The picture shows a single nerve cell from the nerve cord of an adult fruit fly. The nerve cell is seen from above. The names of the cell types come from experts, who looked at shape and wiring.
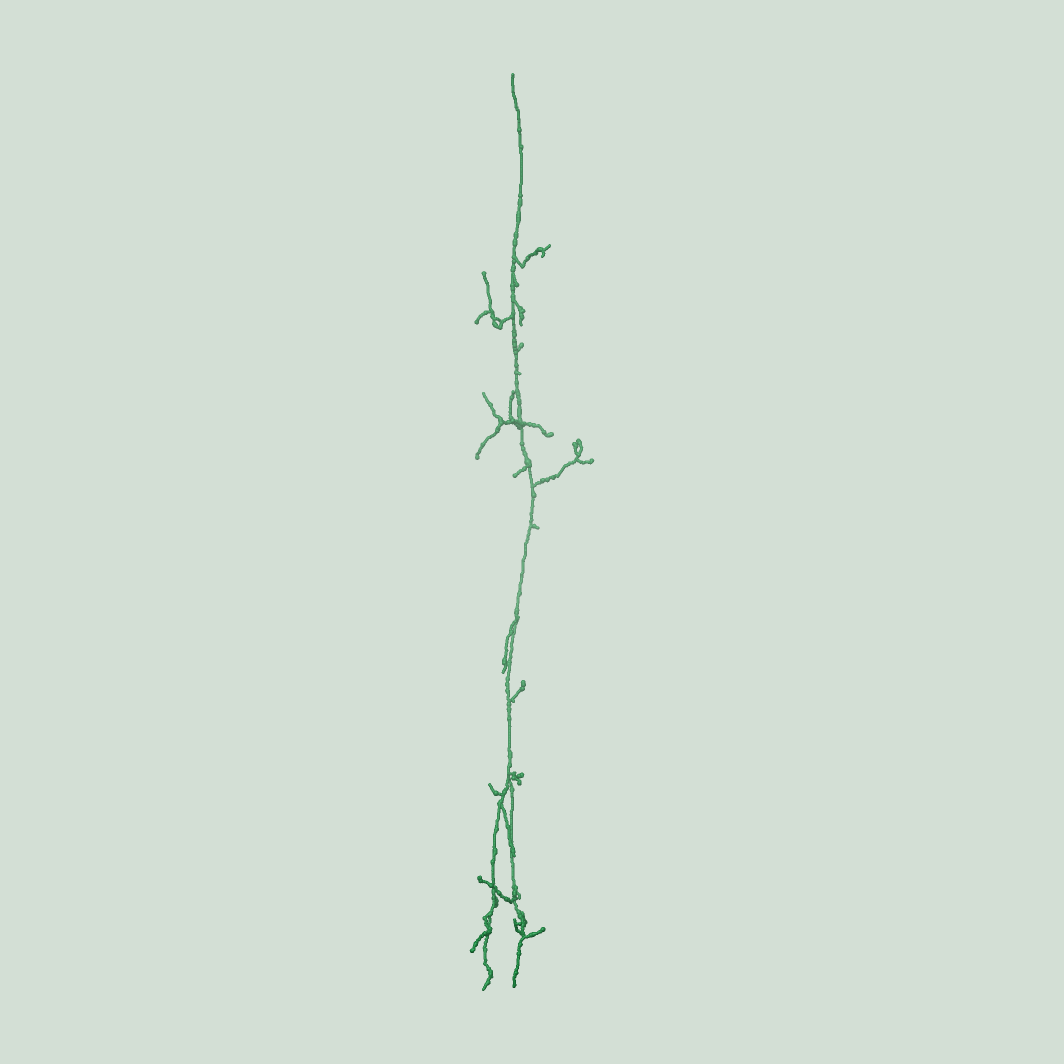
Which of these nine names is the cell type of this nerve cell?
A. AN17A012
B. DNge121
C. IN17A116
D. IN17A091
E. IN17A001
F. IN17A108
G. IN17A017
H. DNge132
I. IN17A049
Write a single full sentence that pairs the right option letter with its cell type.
The nerve cell takes the cell type DNge121, listed as option B.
